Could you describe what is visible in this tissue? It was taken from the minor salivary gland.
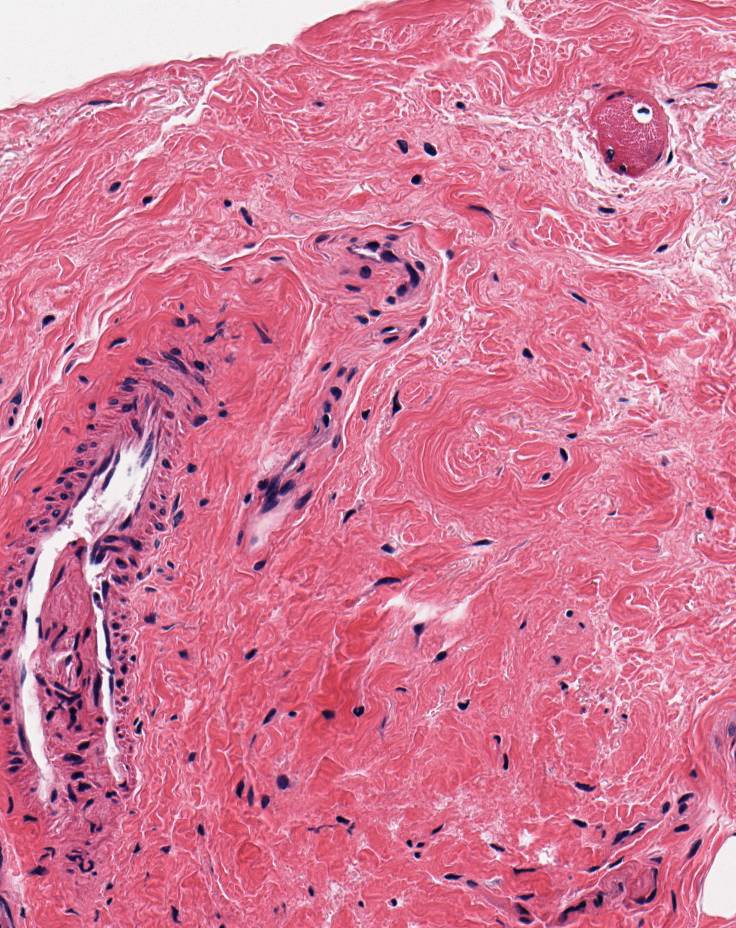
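Dense, pink-staining collagenous stroma fills nearly the whole field, with small dark spindle-shaped nuclei sparsely scattered through it. Elongated dark nuclei crowd the tissue lining and surrounding a slit at the left edge. Upper right: a small round eosinophilic profile with a tiny central opening.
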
